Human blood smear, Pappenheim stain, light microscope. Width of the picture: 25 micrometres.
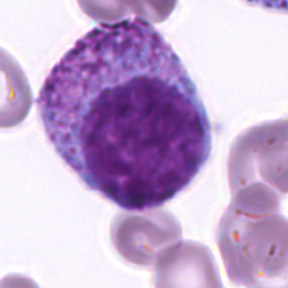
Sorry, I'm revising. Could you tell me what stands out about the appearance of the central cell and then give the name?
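Fine-textured chromatin on this one, not coarse clumps. The cytoplasm makes a broad crescent on the upper-left side of the nucleus and is filled with numerous fine purple granules. Between the granules, it's pale blue-grey. It's a promyelocyte.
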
